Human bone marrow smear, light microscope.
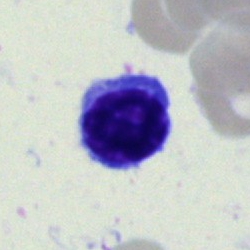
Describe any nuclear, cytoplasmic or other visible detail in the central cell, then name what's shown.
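Take your time and look first at the outline: it's roughly round. Now see how the cytoplasm makes only a thin rim around the nucleus. Follow that rim and you'll find it widest along the top of the cell. Search the cytoplasm for granules; you won't find any. What you have here is a lymphocyte.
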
